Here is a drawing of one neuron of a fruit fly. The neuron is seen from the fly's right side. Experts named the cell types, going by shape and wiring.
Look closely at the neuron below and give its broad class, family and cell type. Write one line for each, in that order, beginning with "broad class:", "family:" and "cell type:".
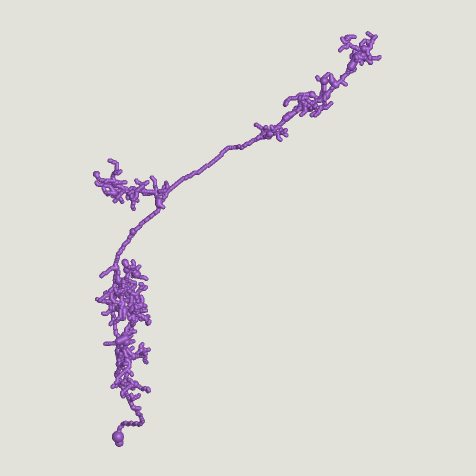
broad class: optic-lobe intrinsic neuron
family: TmY
cell type: TmY5a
